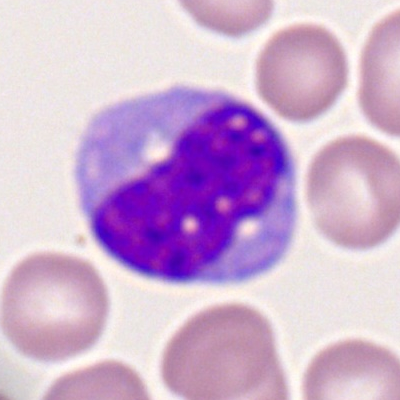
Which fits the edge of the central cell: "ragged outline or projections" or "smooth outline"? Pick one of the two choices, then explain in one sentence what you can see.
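Smooth outline. The cell outline is roughly round with a smooth edge.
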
